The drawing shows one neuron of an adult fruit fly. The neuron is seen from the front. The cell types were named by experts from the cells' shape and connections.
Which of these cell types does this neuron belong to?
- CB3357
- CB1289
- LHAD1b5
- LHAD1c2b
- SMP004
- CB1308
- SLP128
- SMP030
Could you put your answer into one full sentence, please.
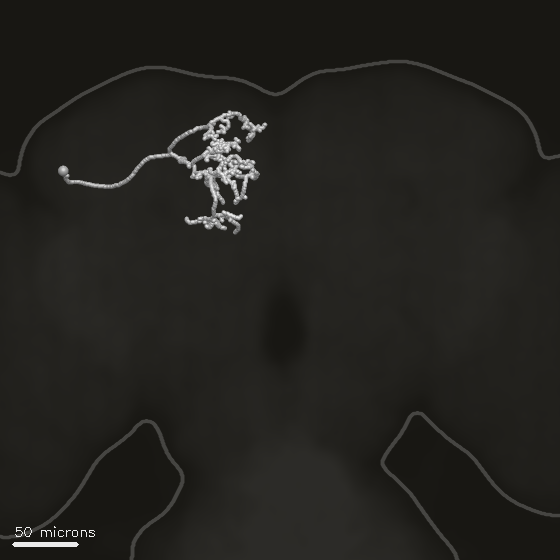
The single neuron here is of type SMP030.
